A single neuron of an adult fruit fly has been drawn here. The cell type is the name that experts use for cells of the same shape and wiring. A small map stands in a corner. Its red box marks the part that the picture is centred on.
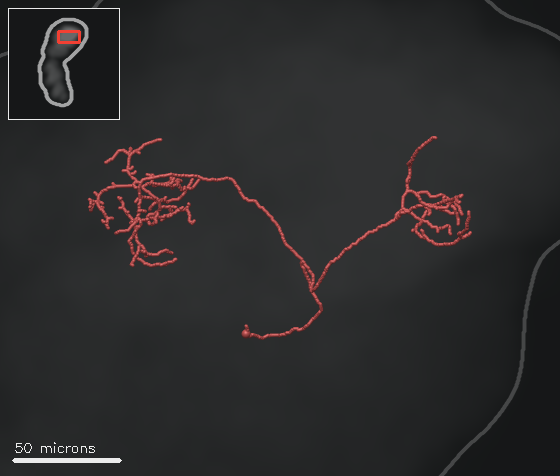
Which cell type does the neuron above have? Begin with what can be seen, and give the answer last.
From left to right in the picture it spans about 180 microns. As drawn here it is wider than it is tall. This is a visual projection neuron. It is of cell type LC40.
